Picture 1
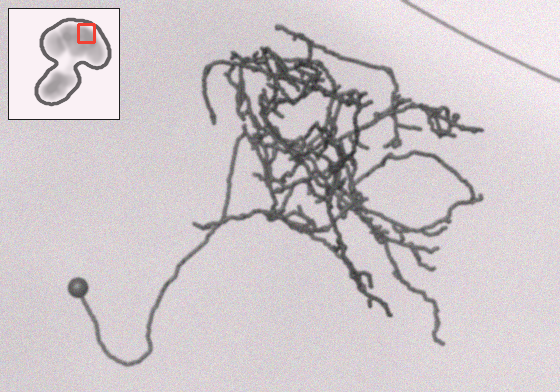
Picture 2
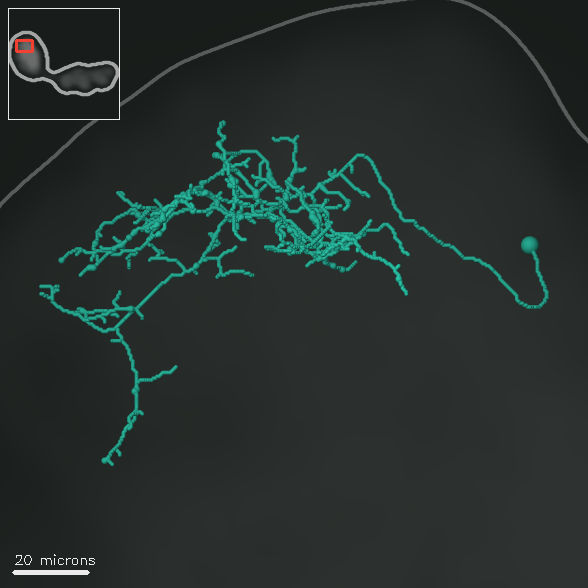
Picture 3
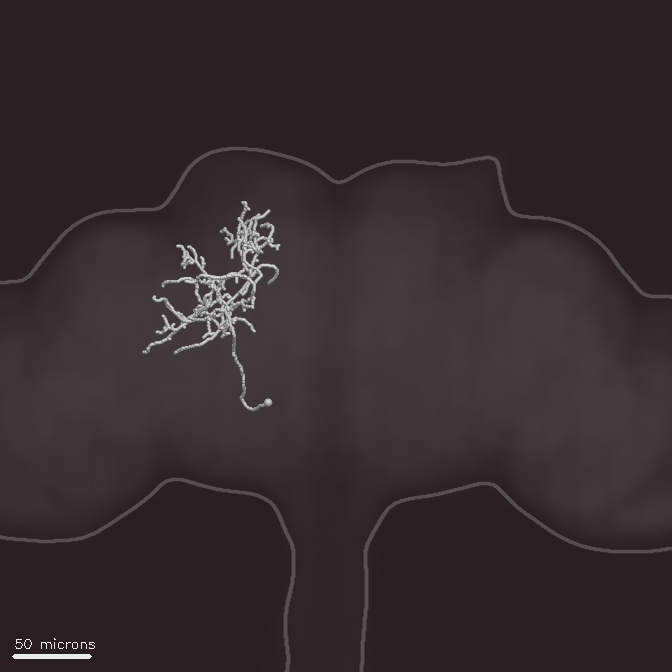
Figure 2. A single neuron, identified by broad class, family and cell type: central-brain intrinsic neuron; hemilineage DM6_dorso_lateral; SIP071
